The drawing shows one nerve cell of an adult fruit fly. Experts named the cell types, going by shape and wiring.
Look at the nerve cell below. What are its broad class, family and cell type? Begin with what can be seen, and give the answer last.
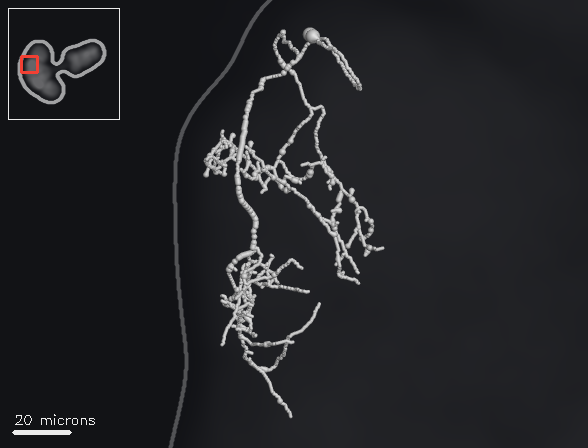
It is in the brain and does not reach the nerve cord. From top to bottom in the picture it spans about 140 microns. The picture shows dozens of branch ends. It is a central-brain intrinsic neuron. The family is hemilineage LHl4_dorsal. Its cell type is SLP065.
